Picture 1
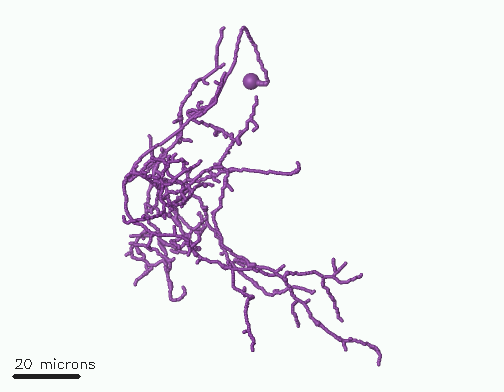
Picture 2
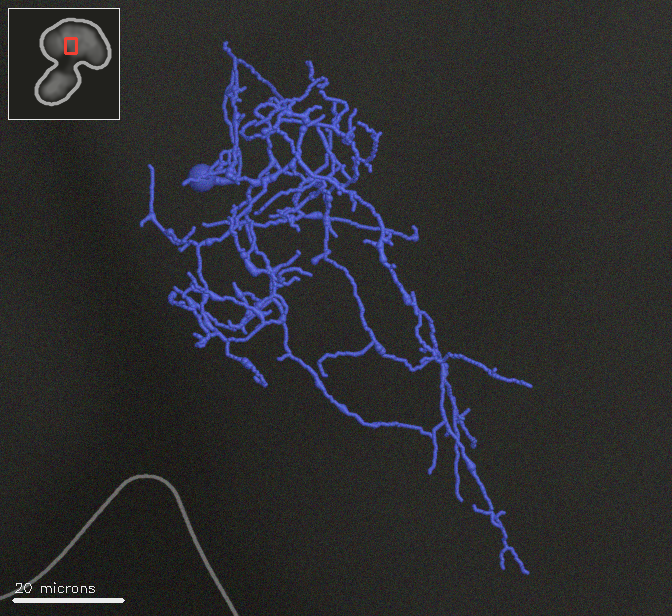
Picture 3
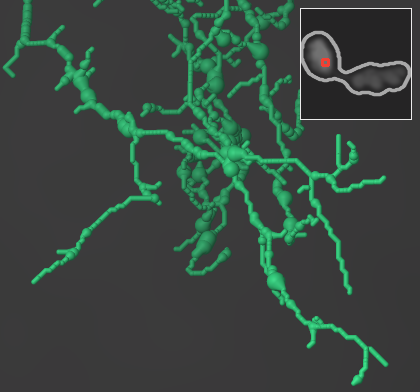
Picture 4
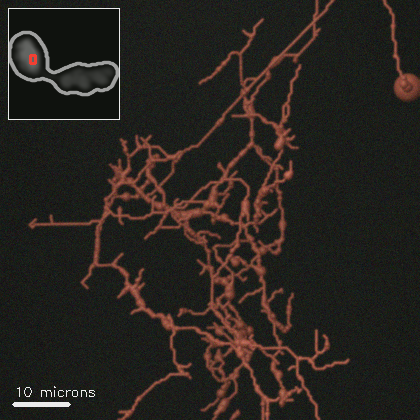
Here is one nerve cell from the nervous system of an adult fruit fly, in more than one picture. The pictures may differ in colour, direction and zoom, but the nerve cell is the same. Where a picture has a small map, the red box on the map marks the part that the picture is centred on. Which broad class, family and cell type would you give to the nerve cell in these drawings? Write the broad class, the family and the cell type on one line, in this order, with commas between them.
central-brain intrinsic neuron, hemilineage DM5_ventral, CB1282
